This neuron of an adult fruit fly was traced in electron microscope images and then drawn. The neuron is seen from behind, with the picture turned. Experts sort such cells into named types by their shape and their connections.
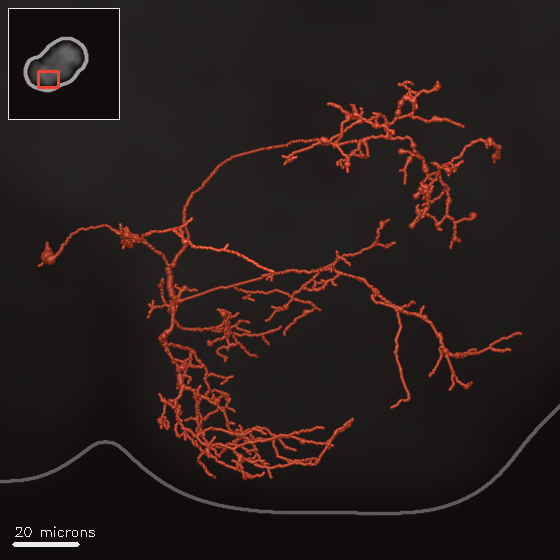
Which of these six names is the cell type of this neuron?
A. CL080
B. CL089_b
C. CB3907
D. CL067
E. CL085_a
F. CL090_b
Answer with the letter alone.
C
